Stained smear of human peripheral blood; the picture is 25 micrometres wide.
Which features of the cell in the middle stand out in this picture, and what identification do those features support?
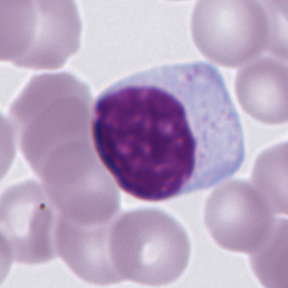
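A single rounded oval nucleus without lobes is present. The cytoplasm forms a broad area to the right of the nucleus and contains no vacuoles. The cell outline is smooth, without surface projections. The cell in question is a large granular lymphocyte.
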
